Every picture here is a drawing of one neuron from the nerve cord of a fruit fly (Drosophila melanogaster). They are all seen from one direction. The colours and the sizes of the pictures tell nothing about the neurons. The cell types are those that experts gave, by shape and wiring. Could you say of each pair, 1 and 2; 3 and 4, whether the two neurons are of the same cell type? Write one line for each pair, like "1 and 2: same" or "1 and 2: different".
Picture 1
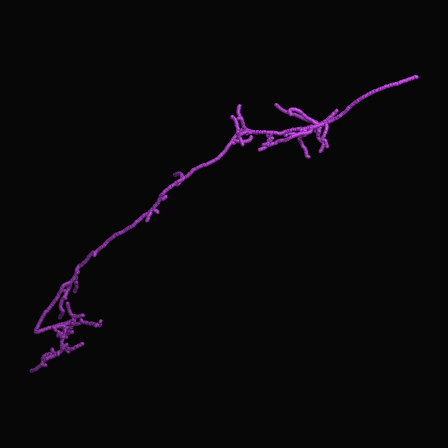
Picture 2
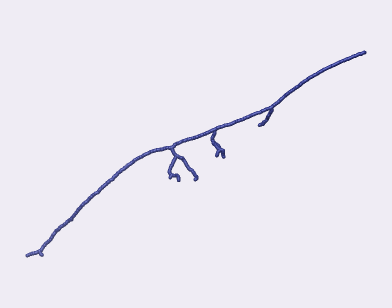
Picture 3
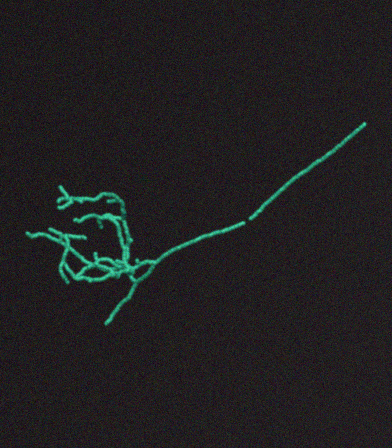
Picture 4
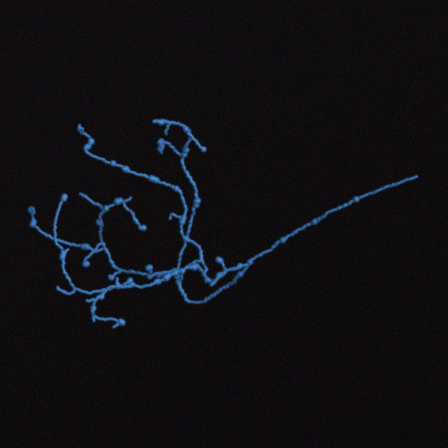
1 and 2: different
3 and 4: same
